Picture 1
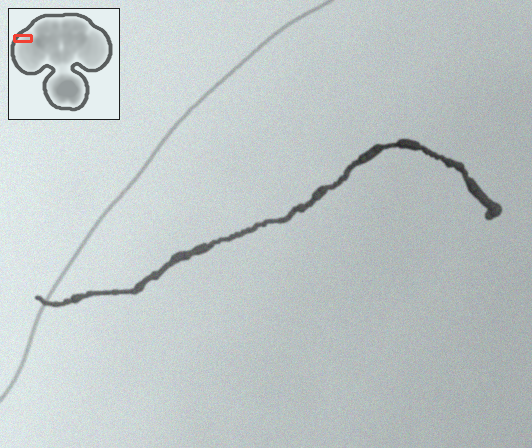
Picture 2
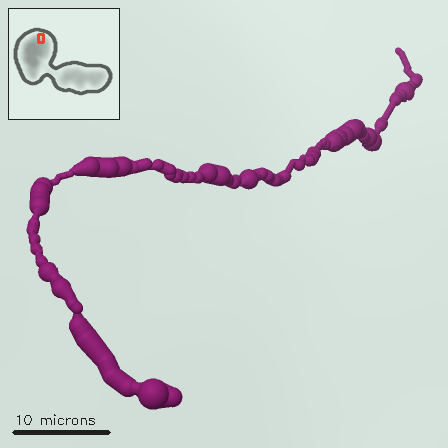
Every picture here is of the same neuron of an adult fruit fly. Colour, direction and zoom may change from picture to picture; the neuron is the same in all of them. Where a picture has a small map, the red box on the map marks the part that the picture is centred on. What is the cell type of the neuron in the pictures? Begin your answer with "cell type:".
cell type: R7y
